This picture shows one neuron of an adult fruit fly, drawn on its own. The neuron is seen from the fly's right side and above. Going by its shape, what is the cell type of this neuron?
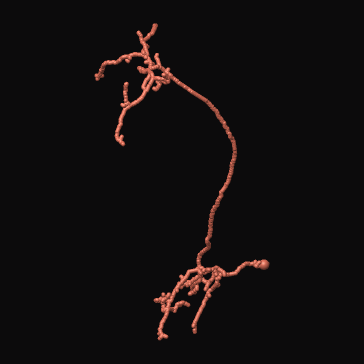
SMP732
